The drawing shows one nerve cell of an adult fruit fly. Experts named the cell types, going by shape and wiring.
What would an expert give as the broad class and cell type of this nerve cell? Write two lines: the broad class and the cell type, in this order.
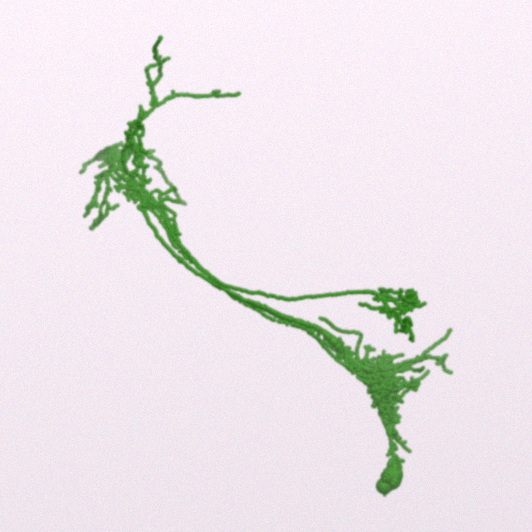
central-brain intrinsic neuron
FLA020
